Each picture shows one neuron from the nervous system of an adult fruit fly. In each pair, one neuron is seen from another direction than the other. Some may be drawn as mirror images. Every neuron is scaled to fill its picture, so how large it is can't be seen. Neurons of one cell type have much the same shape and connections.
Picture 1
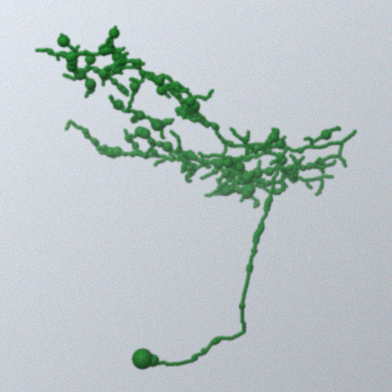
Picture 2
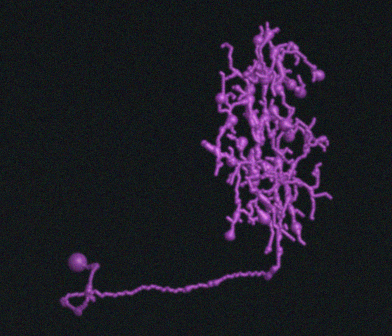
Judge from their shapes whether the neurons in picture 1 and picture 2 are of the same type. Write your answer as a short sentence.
They are of the same cell type.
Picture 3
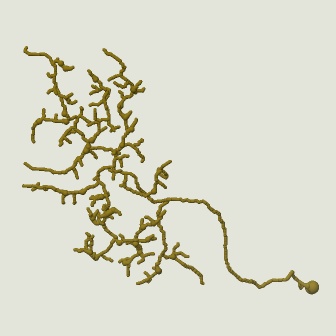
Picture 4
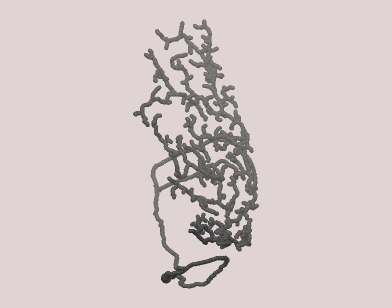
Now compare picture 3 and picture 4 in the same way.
They are of different cell types.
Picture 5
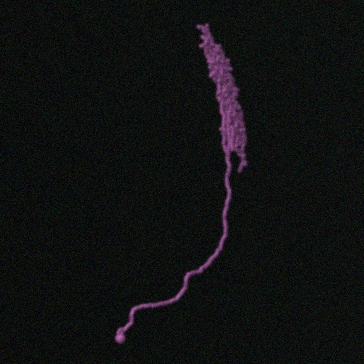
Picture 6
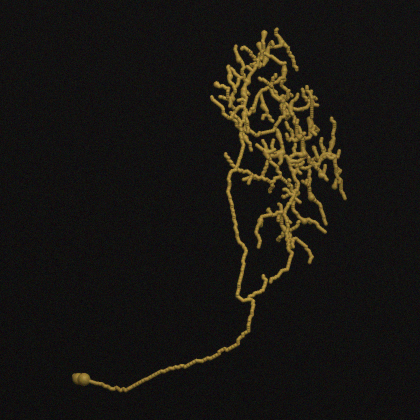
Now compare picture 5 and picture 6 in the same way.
They are of different cell types.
